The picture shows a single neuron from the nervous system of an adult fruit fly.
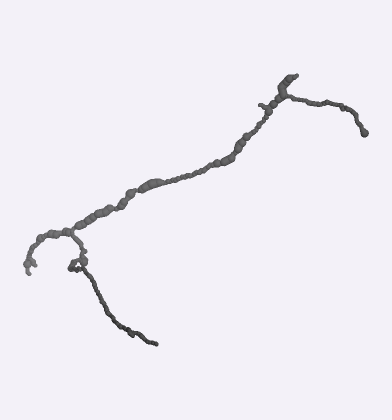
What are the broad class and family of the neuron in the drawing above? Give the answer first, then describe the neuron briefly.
Its broad class is sensory neuron entering the nerve cord. The name of its family is class mechanosensory tactile. No cell body is drawn. It has a dozen or fewer branch ends.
